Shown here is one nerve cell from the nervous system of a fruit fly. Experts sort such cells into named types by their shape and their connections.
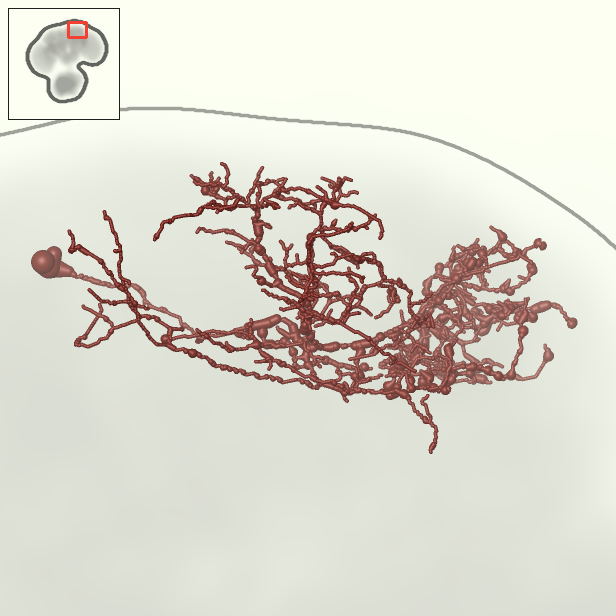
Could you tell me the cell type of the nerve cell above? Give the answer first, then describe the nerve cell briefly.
Its cell type is LHCENT12_a. Its broad class is central-brain intrinsic neuron. The cell body is on the left of the picture. In this view it is wider than it is tall.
